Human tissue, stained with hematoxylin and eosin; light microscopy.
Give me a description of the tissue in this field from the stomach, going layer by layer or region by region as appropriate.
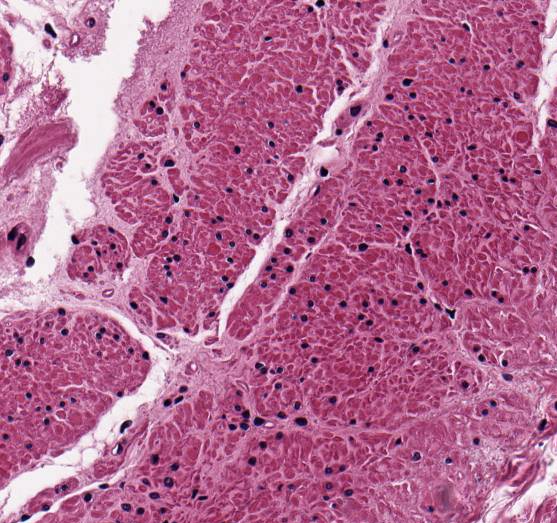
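Large bundles of muscle fibres, separated by thin pale connective-tissue septa, fill the field. Most fibres are cut across as closely packed, rounded-to-polygonal pink profiles, their nuclei small, round, dark and central within the profiles. Looser pale fibrous tissue runs along the upper left edge.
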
